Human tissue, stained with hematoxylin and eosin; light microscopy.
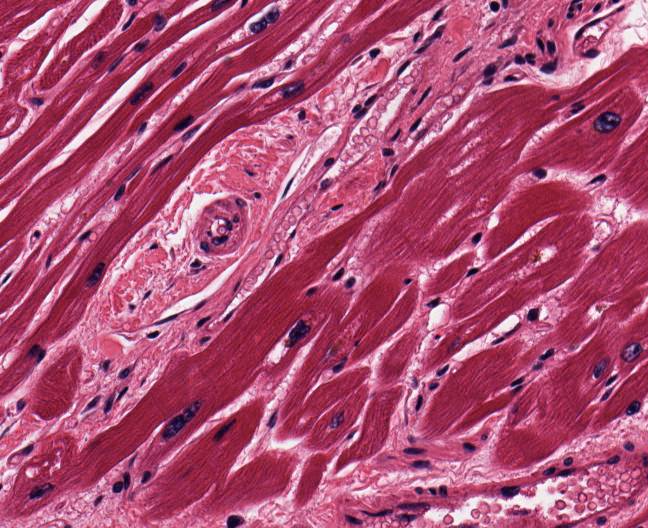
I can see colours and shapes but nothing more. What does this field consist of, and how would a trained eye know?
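What you're looking at here is mainly myocardium. See how the fibres branch and join their neighbours rather than lying as separate parallel cylinders, and how deeply pink-red their cytoplasm stains.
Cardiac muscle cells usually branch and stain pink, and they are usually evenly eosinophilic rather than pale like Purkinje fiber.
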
